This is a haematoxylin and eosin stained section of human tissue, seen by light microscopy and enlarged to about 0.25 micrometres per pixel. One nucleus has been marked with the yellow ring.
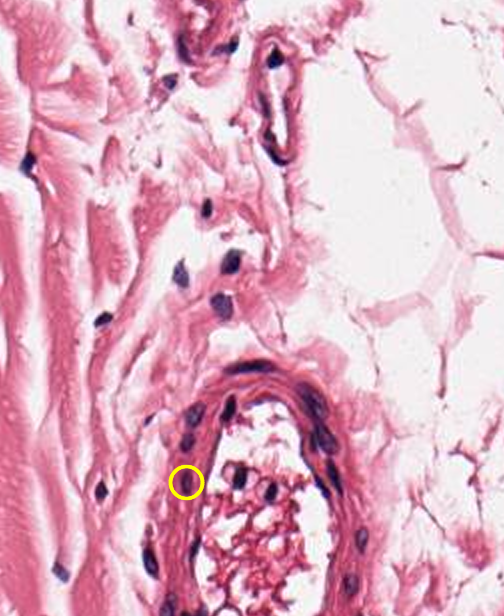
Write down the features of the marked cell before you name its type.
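The nucleus is elongated, with its long axis running along the vessel wall. The nucleus stains dark purple and is about the same size as the neighbouring nuclei in the wall. The cytoplasm is pink and streaky, and it merges with the neighbouring cells without a clear outline. Type of cell: smooth muscle cell.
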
